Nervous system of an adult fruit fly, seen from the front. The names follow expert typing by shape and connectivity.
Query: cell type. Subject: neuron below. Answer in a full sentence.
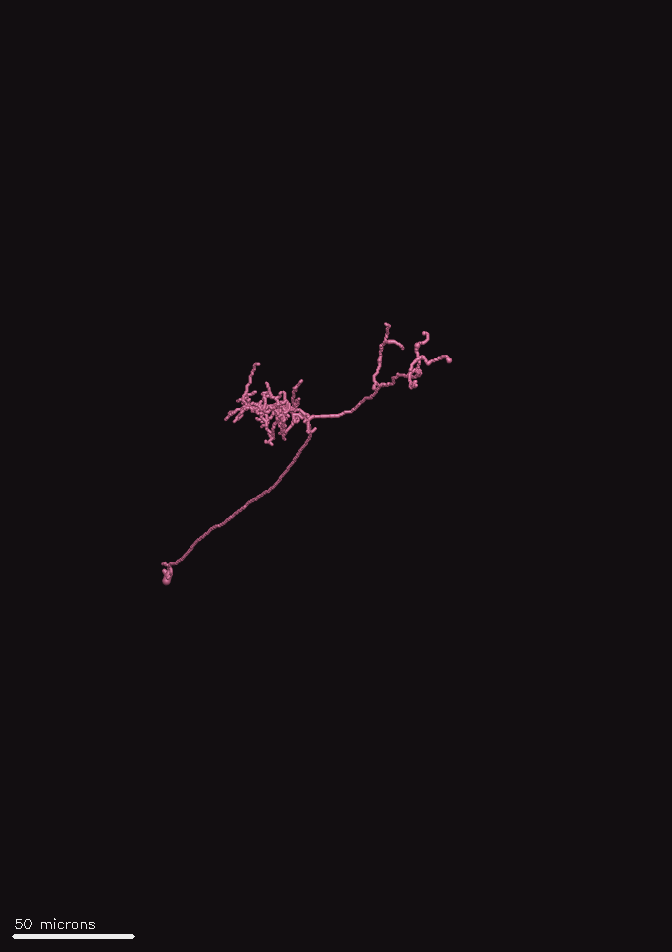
The cell type is IN08B093.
